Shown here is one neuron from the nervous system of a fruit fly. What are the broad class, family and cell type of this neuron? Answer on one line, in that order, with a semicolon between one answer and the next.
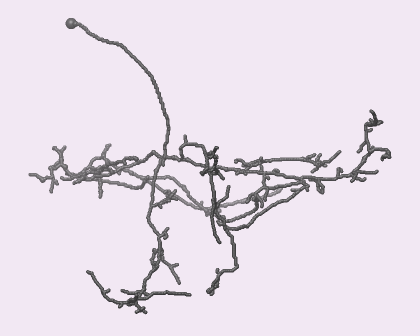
central-brain intrinsic neuron; hemilineage SMPp&v1_posterior; CB2671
